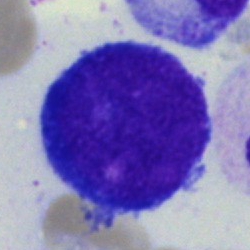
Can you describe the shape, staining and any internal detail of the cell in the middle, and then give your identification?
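Notice how the nucleus takes up almost the whole cell, so there is little or no cytoplasm to see. Its chromatin is fine and evenly spread, not coarsely clumped. Look toward the centre of the nucleus and you can make out faint paler spots. Along the lower edge, small ragged blebs stick out from the cell. This is a proerythroblast.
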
